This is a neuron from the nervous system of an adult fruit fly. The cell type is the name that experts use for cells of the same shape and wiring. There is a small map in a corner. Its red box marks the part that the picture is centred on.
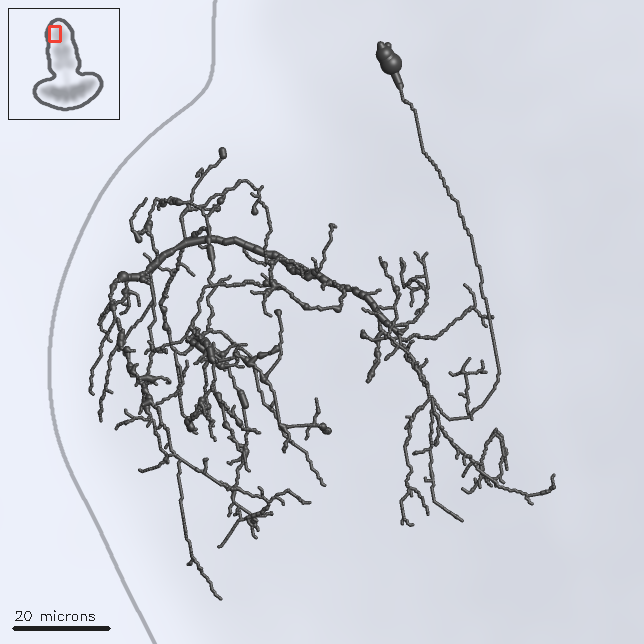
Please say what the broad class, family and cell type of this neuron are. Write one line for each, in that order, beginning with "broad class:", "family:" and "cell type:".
broad class: nerve-cord intrinsic neuron
family: hemilineage 03A
cell type: IN03A036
